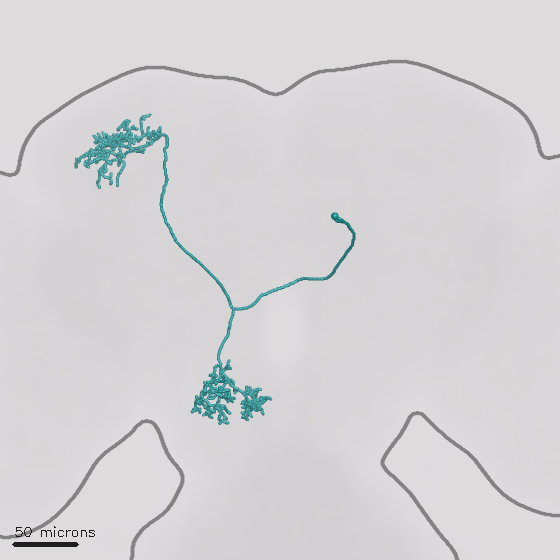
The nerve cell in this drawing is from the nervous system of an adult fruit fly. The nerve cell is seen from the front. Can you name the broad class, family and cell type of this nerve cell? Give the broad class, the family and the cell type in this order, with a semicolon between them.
central-brain intrinsic neuron; hemilineage CREa1_ventral; mAL4H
